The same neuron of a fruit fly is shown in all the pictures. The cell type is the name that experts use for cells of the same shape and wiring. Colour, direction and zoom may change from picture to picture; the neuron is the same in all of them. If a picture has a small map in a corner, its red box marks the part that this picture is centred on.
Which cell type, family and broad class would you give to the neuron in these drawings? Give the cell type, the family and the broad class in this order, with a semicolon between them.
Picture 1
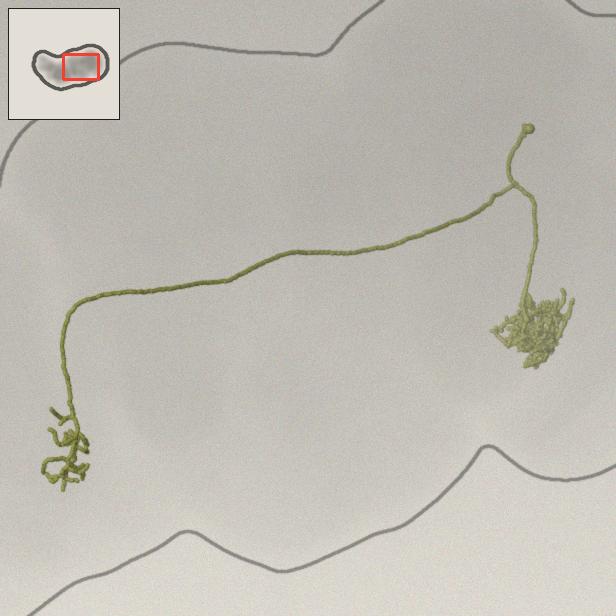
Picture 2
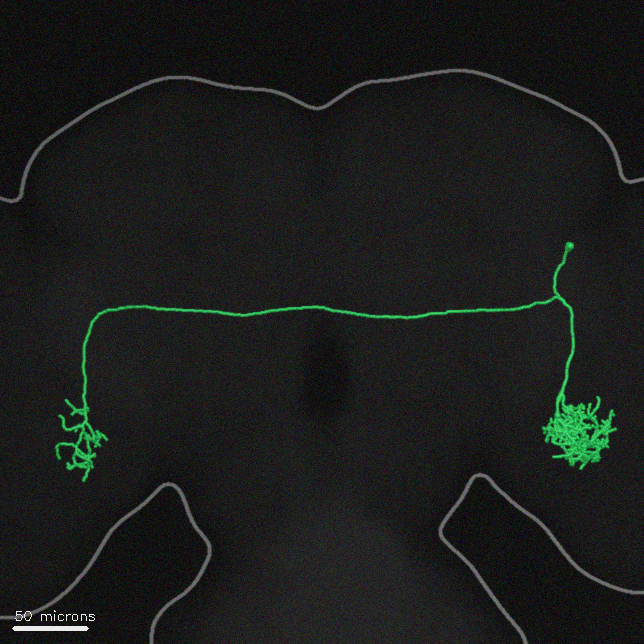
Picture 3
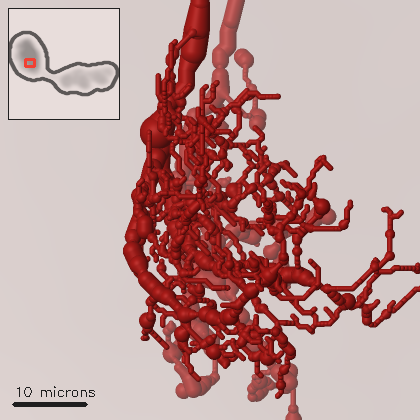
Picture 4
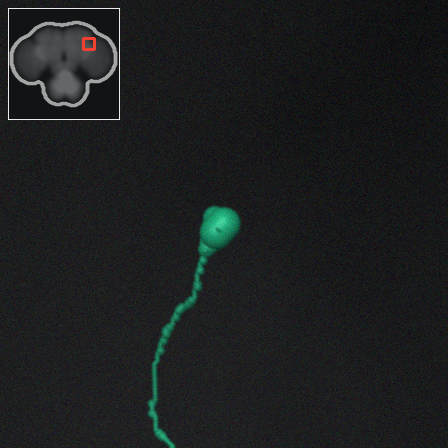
LC14a-2; hemilineage VPNp1_lateral; optic-lobe intrinsic neuron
